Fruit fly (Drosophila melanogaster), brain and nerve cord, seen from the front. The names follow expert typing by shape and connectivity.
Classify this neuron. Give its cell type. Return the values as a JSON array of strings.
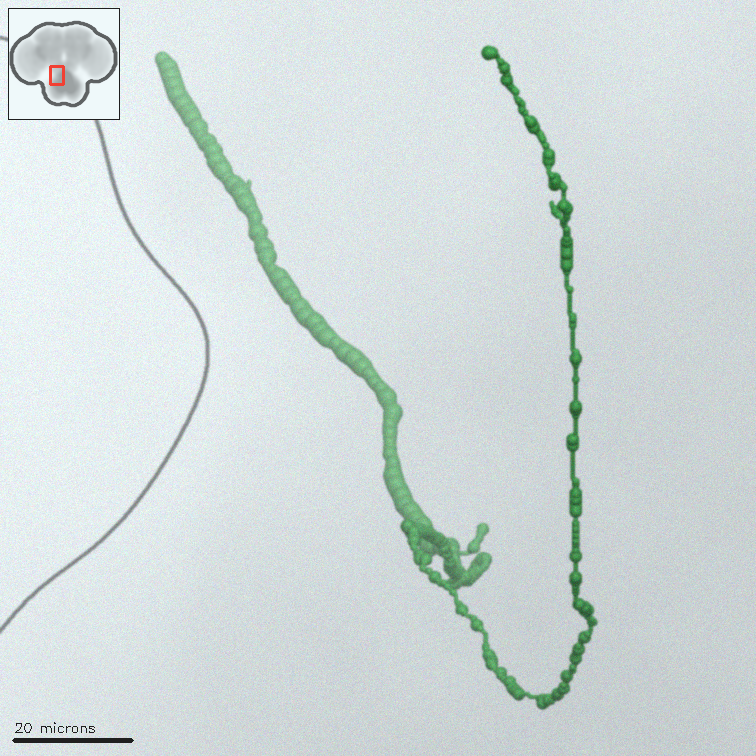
["SApp"]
